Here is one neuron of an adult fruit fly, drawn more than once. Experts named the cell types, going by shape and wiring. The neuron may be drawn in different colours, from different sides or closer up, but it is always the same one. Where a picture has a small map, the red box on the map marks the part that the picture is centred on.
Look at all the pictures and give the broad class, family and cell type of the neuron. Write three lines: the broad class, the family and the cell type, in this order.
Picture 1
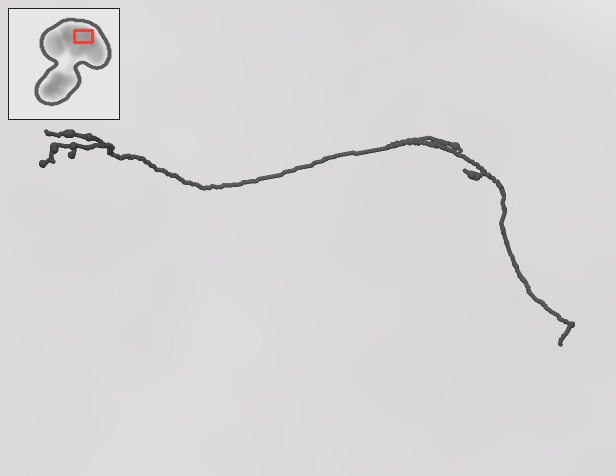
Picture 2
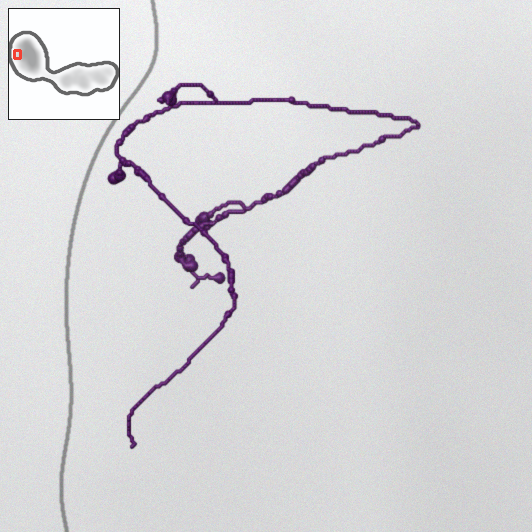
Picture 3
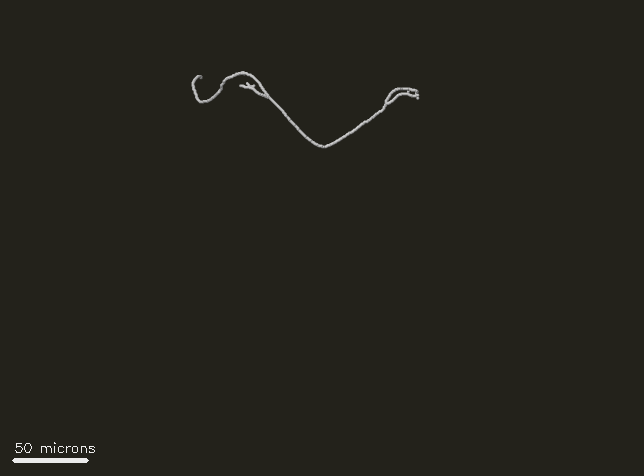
sensory neuron entering the brain
class olfactory
ORN_DA4m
